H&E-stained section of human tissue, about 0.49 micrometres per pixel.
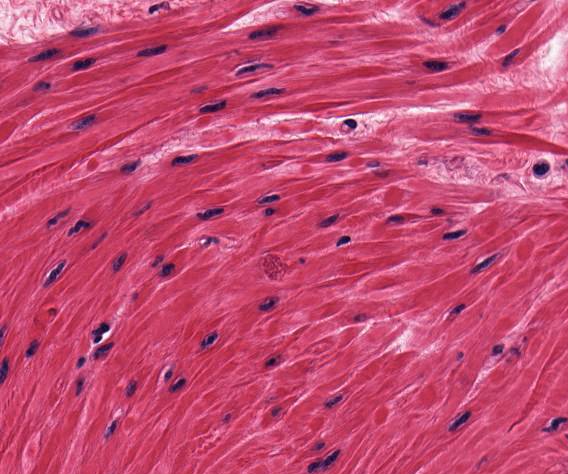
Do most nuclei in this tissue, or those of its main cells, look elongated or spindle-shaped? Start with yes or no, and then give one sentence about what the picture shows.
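Yes. The muscle cell nuclei are elongated, dark and cigar-shaped with blunt ends.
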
